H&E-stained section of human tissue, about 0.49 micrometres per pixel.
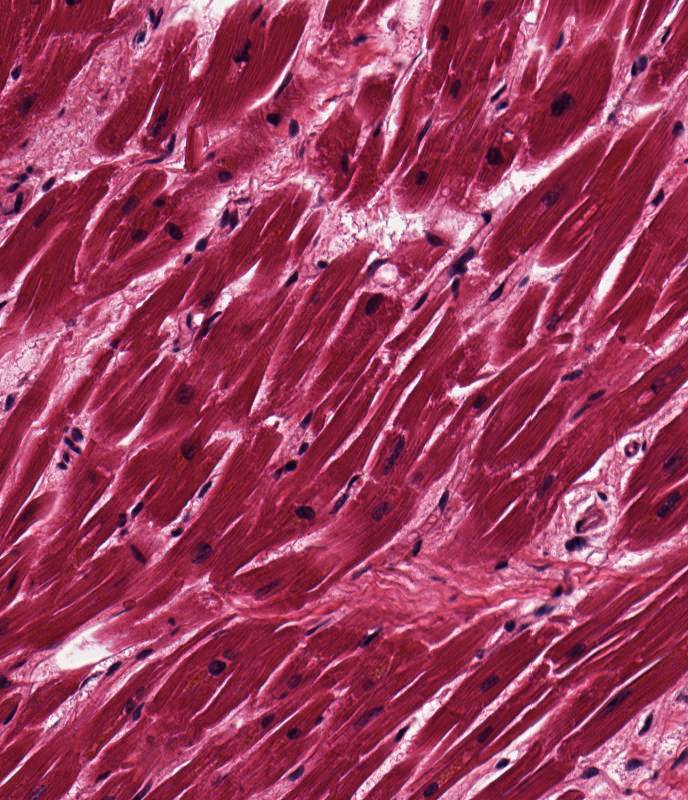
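Left ventricle of the heart. Muscle fibres branch and join neighbours; cytoplasm deeply eosinophilic. Small dark elongated nuclei scattered in spaces between fibres. Narrow white clefts separate many fibres, e.g. lower left.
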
